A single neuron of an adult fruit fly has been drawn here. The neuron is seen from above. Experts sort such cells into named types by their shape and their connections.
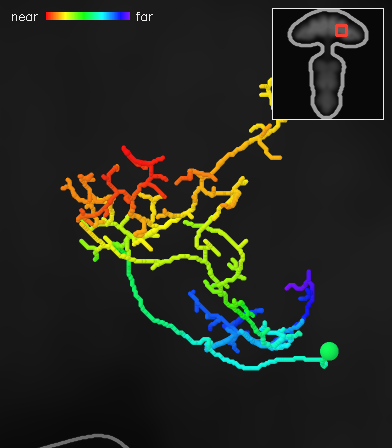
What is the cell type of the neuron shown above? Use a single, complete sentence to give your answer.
For this neuron, the cell type is CB3724.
